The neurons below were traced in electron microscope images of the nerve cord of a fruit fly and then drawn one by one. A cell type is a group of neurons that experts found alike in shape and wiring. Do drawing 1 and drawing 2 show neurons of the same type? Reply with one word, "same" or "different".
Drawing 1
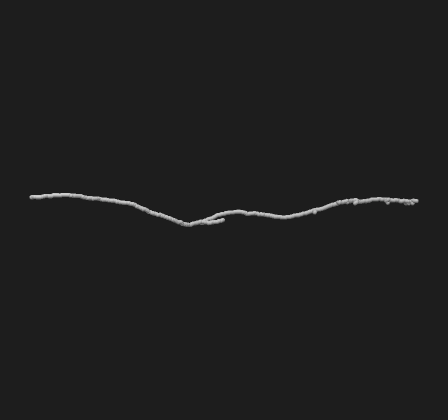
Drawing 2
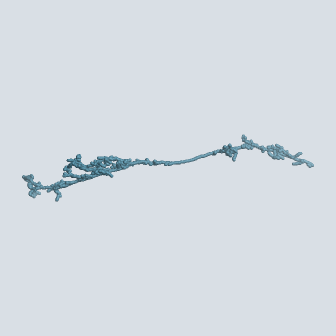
different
